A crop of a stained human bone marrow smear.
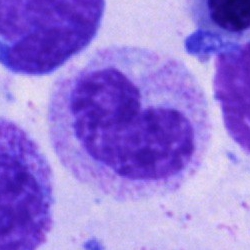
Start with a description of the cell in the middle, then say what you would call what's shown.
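What strikes me first is a notch in the upper side of the nucleus, giving it a kidney-like shape. Its chromatin is dark purple and clumped, with paler patches in between. Around it runs a wide rim of pale pinkish-lilac cytoplasm, with fine pink-violet granules scattered throughout. So this is a metamyelocyte.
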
